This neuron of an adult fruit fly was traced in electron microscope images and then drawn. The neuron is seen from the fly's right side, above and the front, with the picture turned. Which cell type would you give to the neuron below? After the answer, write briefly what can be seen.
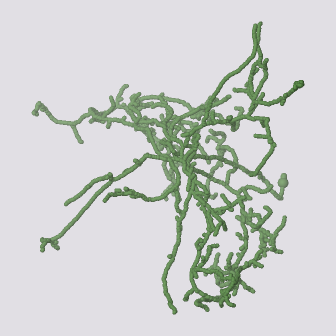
Its cell type is IN00A038. This is a nerve-cord intrinsic neuron. The cell body can be seen on the right of the picture. The picture shows dozens of branch ends.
